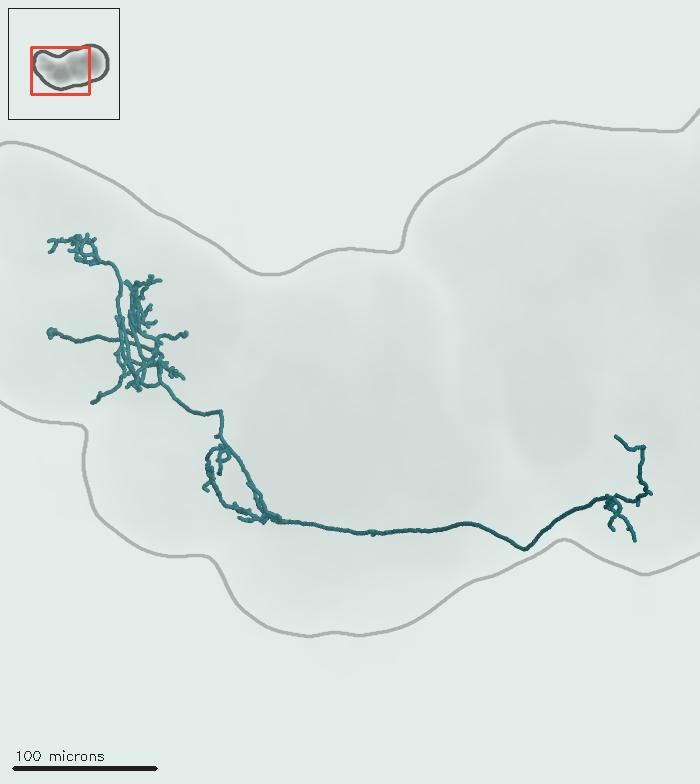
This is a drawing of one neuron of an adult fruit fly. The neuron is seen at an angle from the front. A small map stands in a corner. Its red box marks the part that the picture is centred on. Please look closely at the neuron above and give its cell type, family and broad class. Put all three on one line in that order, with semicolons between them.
AN05B068; hemilineage 05B; ascending neuron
